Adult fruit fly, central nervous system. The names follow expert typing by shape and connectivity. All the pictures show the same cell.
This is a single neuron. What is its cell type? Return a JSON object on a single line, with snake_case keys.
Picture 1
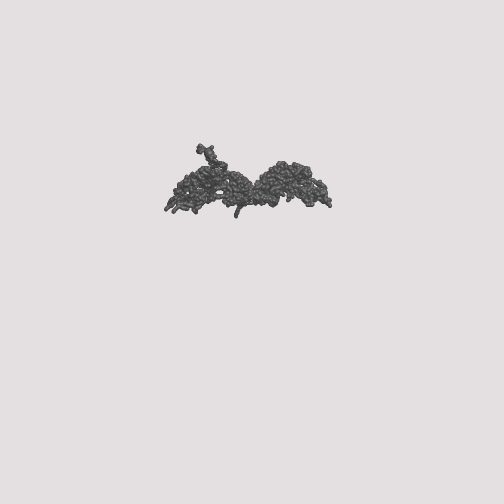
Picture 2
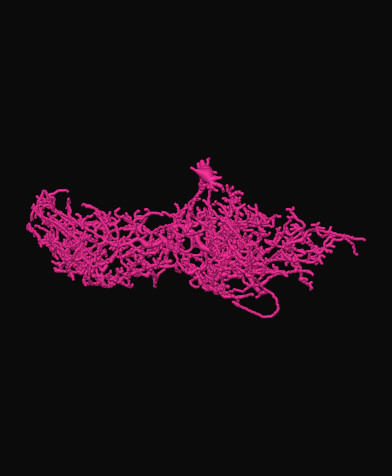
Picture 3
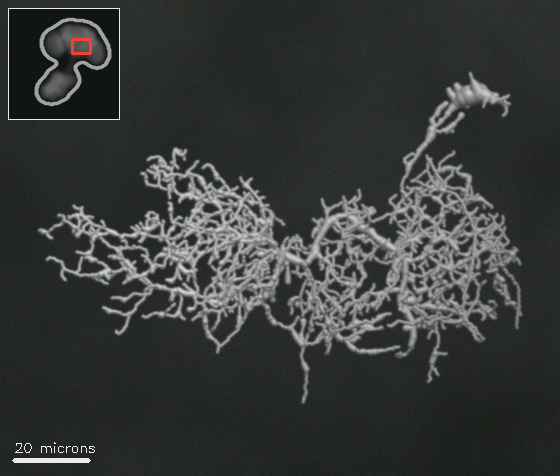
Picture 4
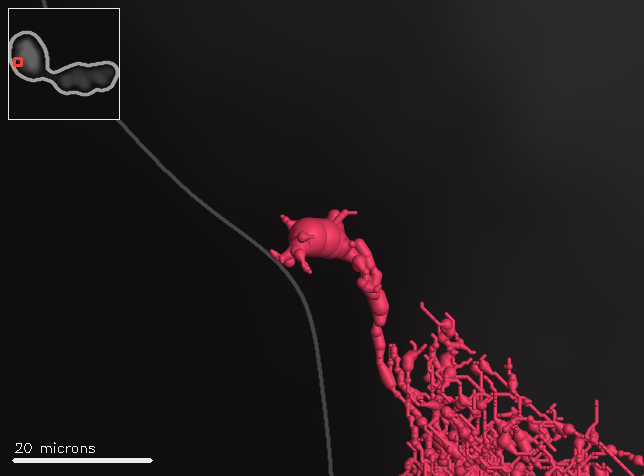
{"cell_type": "MNx01"}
